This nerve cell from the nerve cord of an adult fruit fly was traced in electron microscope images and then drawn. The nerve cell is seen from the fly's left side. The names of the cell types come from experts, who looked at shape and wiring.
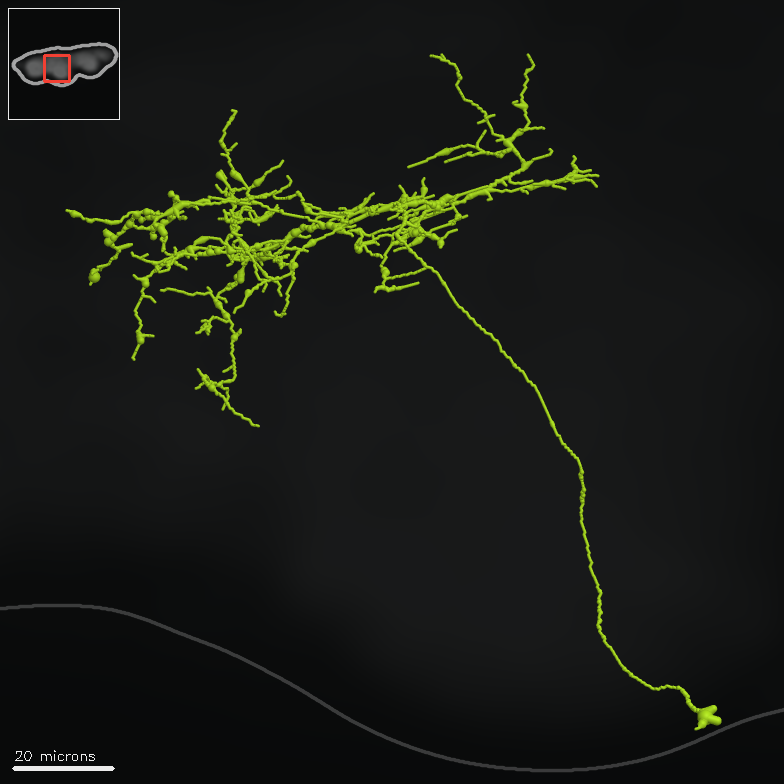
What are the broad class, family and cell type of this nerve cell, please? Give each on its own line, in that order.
nerve-cord intrinsic neuron
hemilineage 06B
IN06B071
